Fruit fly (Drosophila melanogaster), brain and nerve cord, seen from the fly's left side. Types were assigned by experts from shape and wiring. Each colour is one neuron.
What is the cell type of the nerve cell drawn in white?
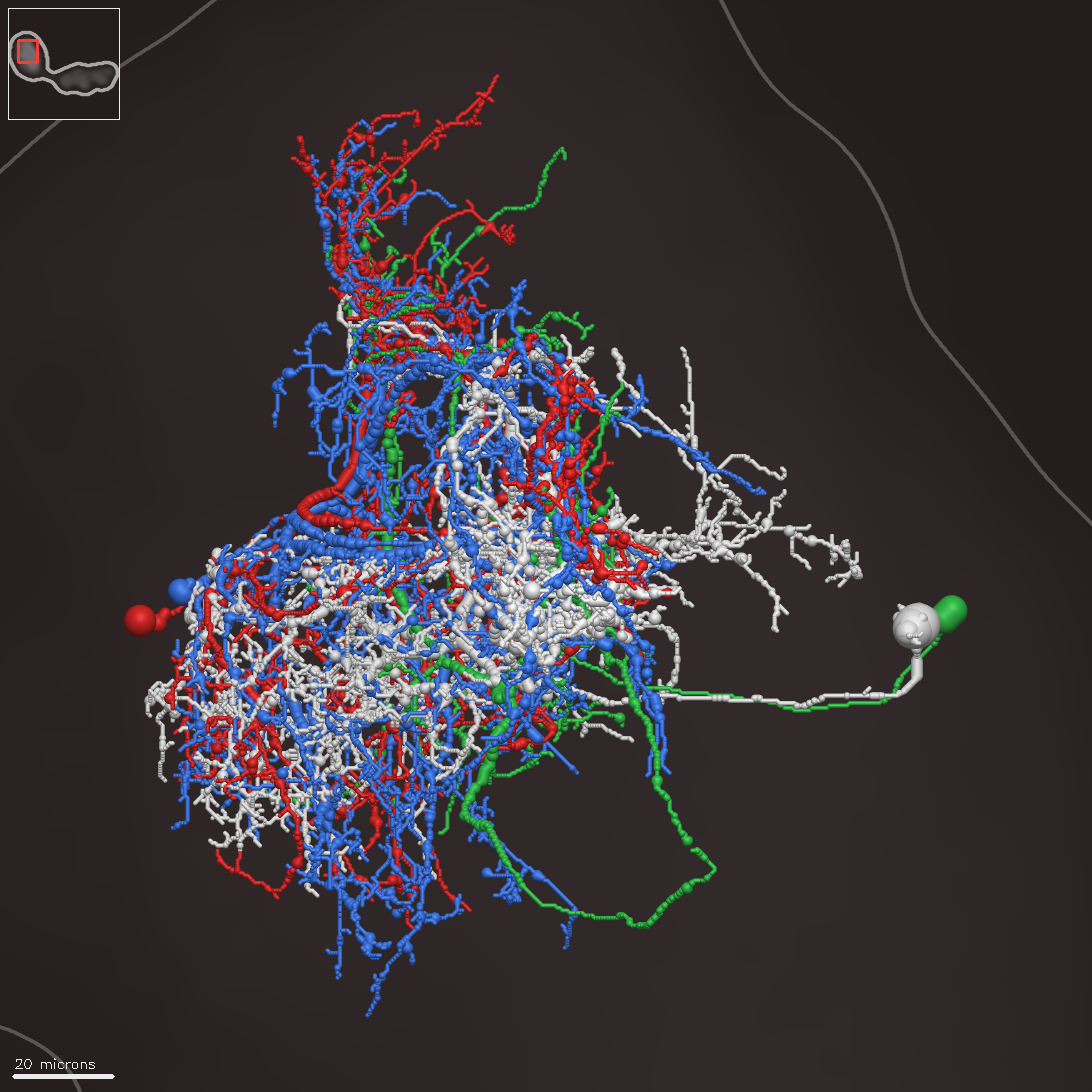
AVLP498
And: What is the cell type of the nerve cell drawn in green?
AVLP492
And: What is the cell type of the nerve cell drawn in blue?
AVLP210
